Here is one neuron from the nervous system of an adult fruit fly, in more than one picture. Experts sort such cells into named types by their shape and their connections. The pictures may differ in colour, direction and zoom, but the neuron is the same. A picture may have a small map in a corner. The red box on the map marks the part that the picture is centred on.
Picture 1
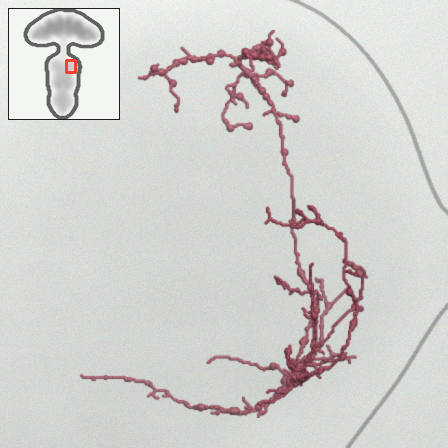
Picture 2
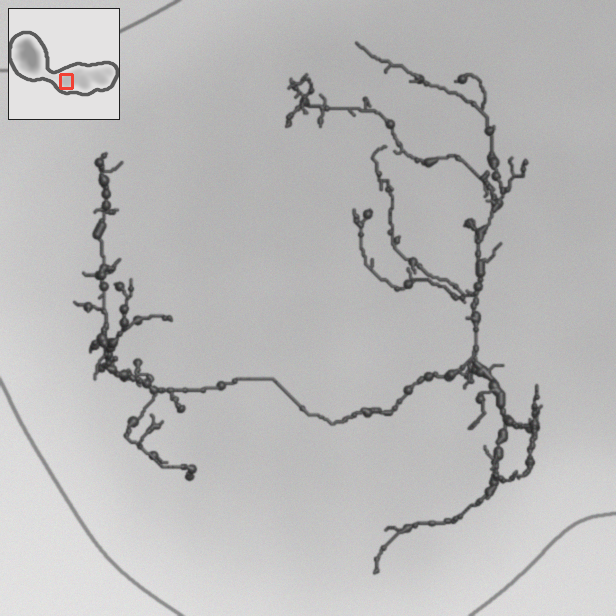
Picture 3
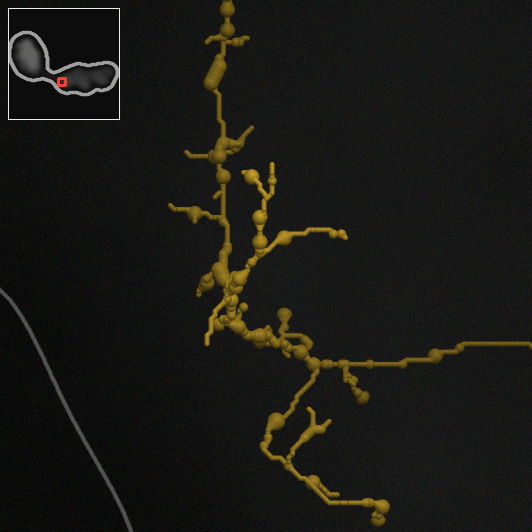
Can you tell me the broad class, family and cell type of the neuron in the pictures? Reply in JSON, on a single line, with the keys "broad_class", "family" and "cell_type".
{"broad_class": "nerve-cord intrinsic neuron", "family": "hemilineage 20A.22A", "cell_type": "IN20A.22A008"}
